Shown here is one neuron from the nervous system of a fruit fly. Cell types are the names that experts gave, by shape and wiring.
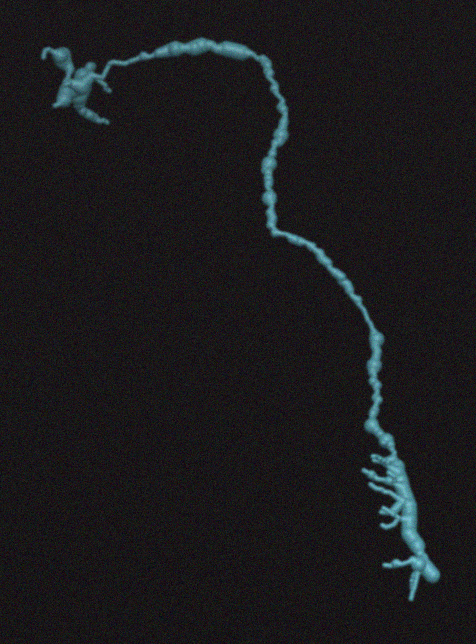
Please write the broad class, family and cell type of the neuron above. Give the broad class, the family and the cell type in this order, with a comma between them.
optic-lobe intrinsic neuron, L, L3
